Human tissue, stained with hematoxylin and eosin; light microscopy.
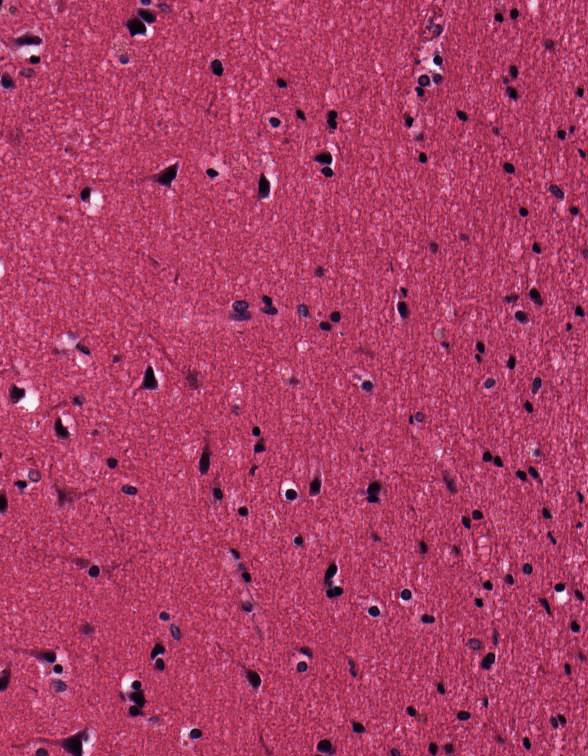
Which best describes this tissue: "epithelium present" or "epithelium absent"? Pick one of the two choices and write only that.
Epithelium absent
